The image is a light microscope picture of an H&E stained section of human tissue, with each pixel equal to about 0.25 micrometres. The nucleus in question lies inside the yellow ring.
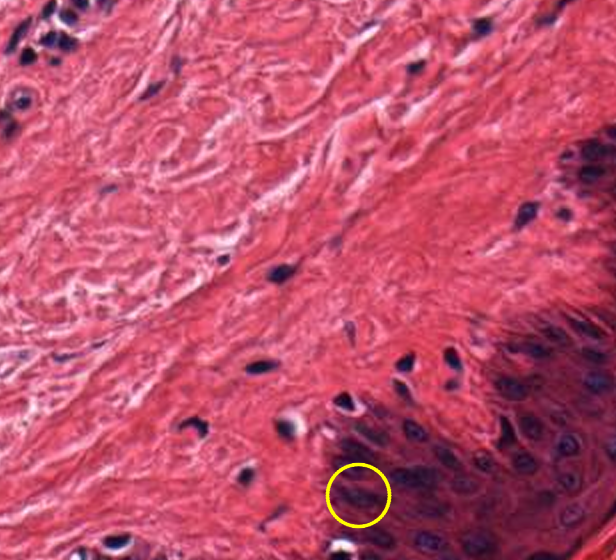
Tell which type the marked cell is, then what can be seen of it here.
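The marked cell is a keratinocyte. Its nucleus is an elongated oval lying roughly crosswise, about the same size as the nuclei of the cells packed around it. The nucleus is dark purple, about as dark as its neighbours', and fairly even in tone. Little cytoplasm shows around the nucleus. It is purplish-pink, and no sharp outline separates it from the neighbouring cells. It sits at the edge of a crowded sheet of similar dark-nucleated cells, right beside the paler pink fibrous tissue that borders that sheet.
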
